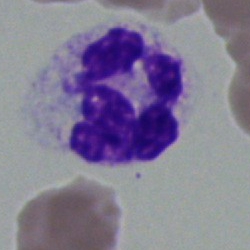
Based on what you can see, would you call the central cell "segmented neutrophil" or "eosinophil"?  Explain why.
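This is a segmented neutrophil, not an eosinophil. Look at the granules: fine and faintly lilac.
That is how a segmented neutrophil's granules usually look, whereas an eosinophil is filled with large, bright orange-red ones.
The nucleus has several separate lobes in a ring around a pale centre.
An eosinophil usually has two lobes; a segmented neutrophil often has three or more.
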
